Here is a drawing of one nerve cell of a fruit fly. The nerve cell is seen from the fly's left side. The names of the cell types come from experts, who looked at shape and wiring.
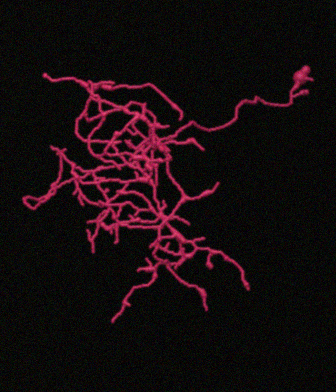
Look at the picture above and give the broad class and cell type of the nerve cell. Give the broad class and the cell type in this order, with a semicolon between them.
nerve-cord intrinsic neuron; INXXX359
